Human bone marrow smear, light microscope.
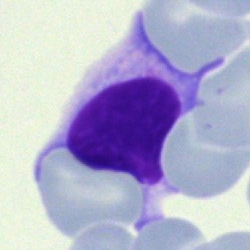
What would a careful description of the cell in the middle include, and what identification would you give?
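Extending toward the right between two red cells is a pointed cytoplasmic projection. Chromatin appears dark and condensed, and no nucleoli are visible in the nucleus. Most of the cytoplasm, pale lilac-blue in colour, sits above the nucleus. It is a lymphocyte.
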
